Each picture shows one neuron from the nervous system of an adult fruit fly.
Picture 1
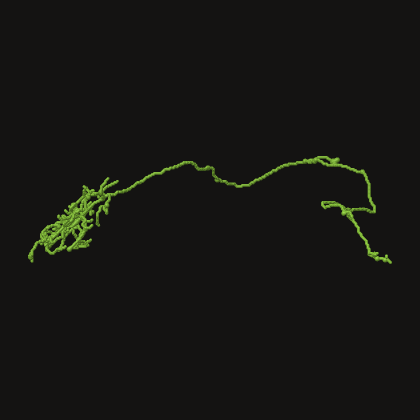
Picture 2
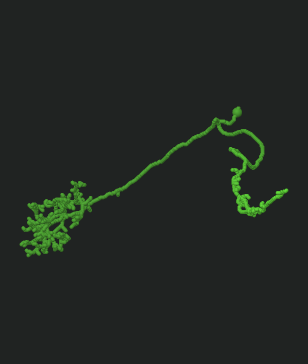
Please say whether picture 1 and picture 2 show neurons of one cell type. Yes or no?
no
